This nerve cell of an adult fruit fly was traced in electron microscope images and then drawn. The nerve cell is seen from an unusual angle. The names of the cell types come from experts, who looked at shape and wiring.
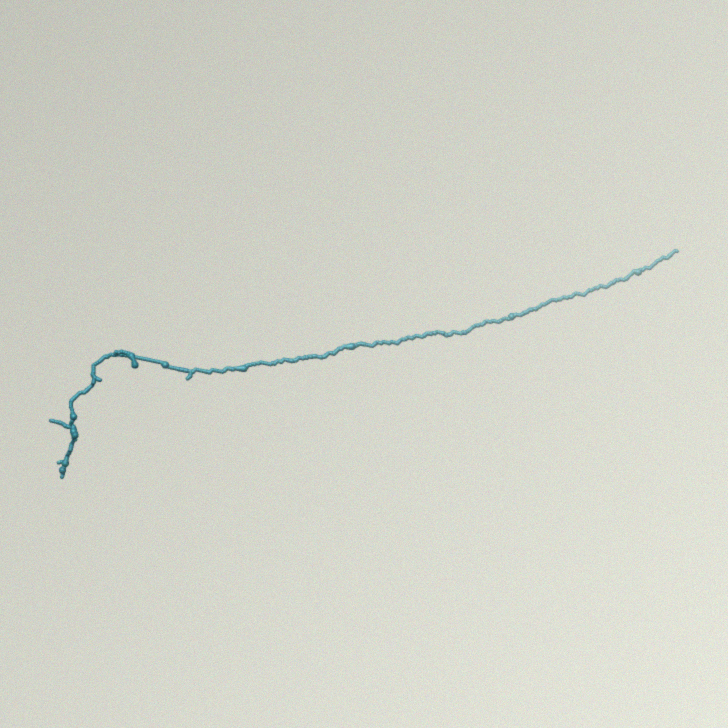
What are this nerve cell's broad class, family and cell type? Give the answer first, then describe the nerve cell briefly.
Its broad class is sensory neuron entering the brain. The name of its family is class mechanosensory. Its cell type is JO-CM. No cell body is drawn. There are a dozen or fewer branch ends.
